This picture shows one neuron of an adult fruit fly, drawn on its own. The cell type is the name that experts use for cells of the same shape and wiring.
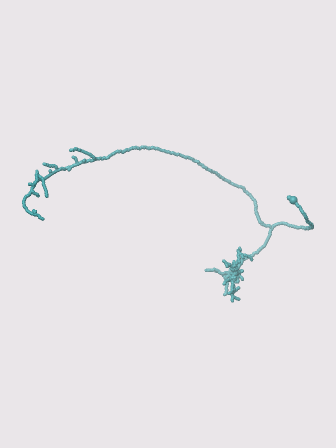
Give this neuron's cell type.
CB1815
